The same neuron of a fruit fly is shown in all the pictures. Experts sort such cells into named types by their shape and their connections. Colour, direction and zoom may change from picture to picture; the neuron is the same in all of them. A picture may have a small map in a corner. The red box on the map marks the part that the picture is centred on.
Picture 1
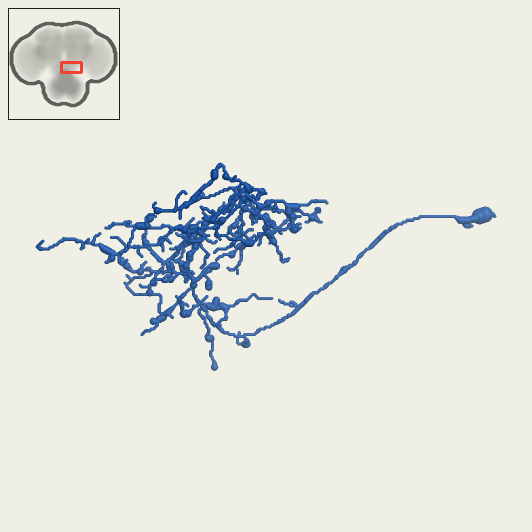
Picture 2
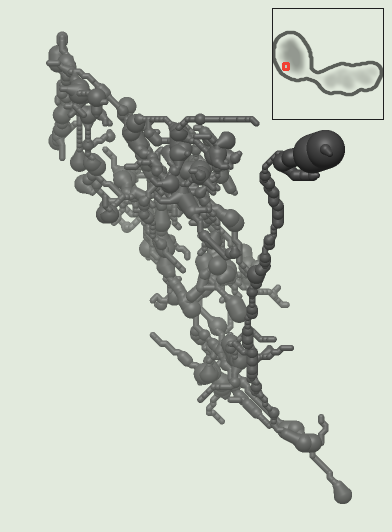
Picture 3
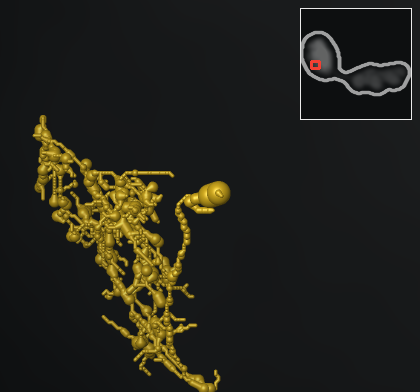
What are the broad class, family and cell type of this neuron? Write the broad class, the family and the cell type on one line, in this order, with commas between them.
central-brain intrinsic neuron, hemilineage MD_SA1, GNG377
